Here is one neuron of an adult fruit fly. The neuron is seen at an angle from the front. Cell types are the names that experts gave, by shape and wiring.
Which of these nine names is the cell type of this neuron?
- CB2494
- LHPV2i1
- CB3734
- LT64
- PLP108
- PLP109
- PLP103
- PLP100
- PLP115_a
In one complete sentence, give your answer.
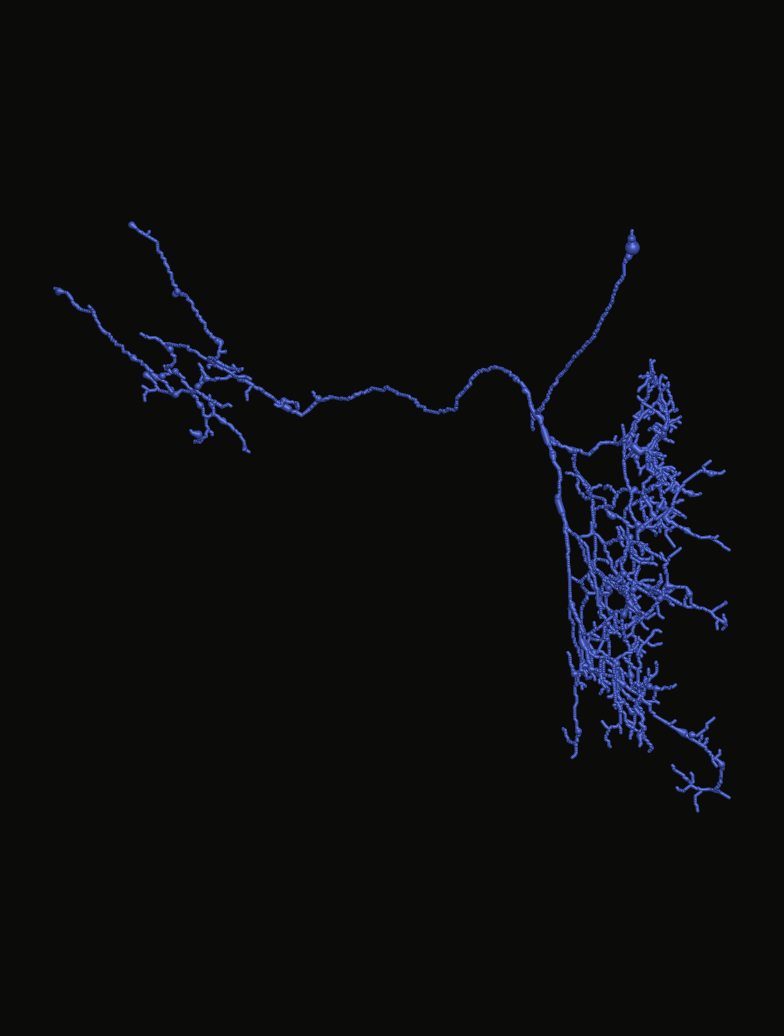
On the level of cell type, this neuron is LT64.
